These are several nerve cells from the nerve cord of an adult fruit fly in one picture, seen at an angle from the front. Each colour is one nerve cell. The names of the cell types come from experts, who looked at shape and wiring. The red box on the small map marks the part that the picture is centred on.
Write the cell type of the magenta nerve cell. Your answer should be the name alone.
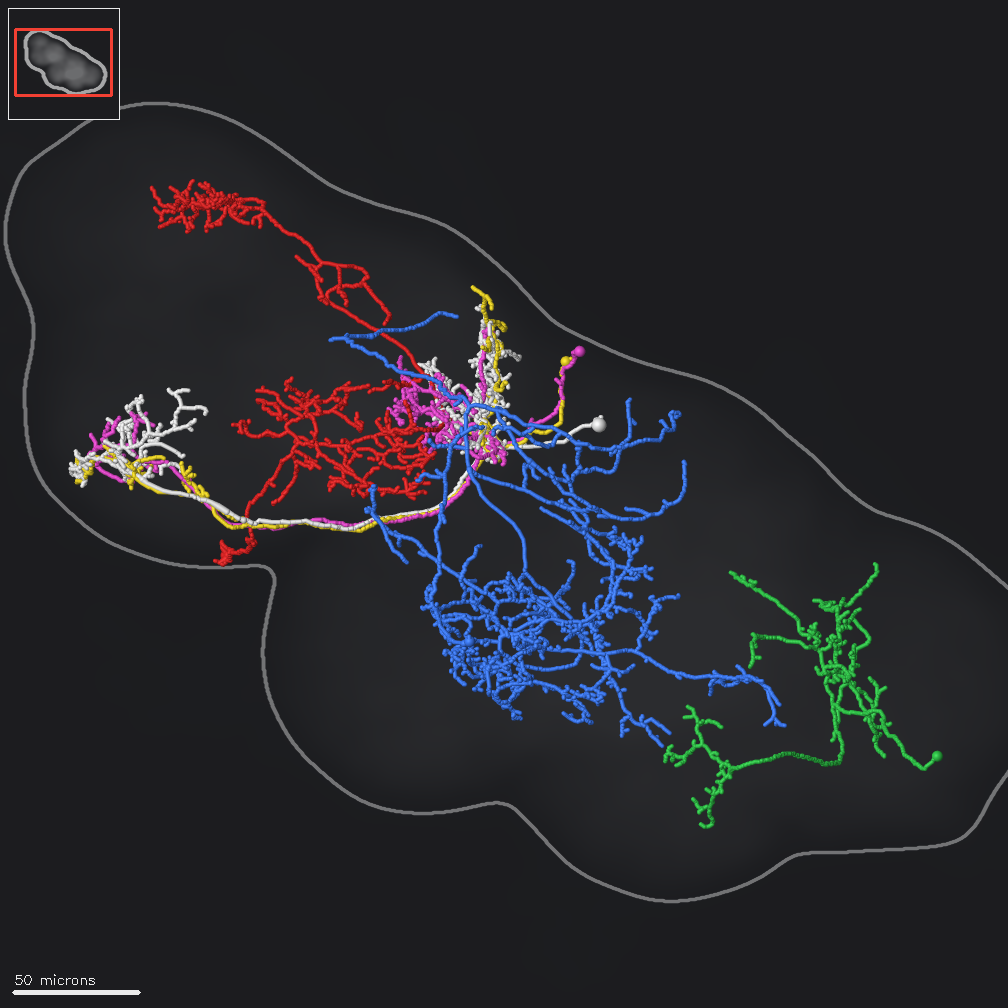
IN01A071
